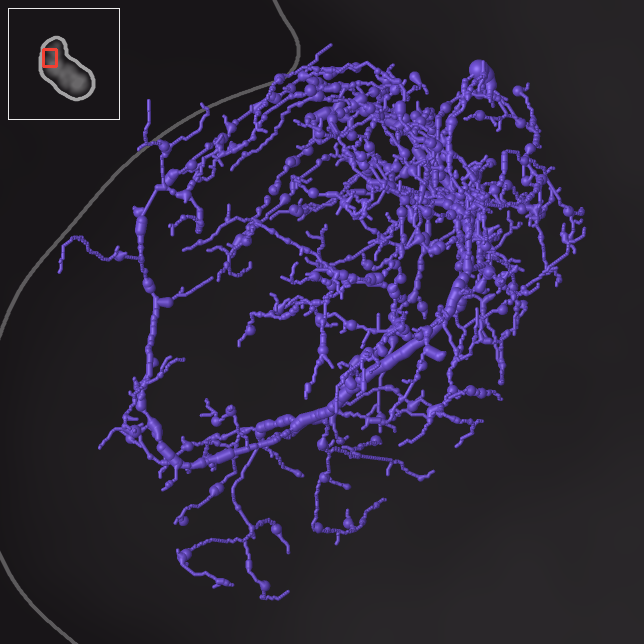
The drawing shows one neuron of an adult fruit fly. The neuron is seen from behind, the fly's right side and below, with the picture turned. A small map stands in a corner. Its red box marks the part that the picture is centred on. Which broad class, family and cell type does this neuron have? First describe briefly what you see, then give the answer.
The cell body can be seen at the upper right of the picture. The picture shows more than a hundred branch ends. Its broad class is nerve-cord intrinsic neuron. Its family is hemilineage 03A. It is of cell type IN03A013.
